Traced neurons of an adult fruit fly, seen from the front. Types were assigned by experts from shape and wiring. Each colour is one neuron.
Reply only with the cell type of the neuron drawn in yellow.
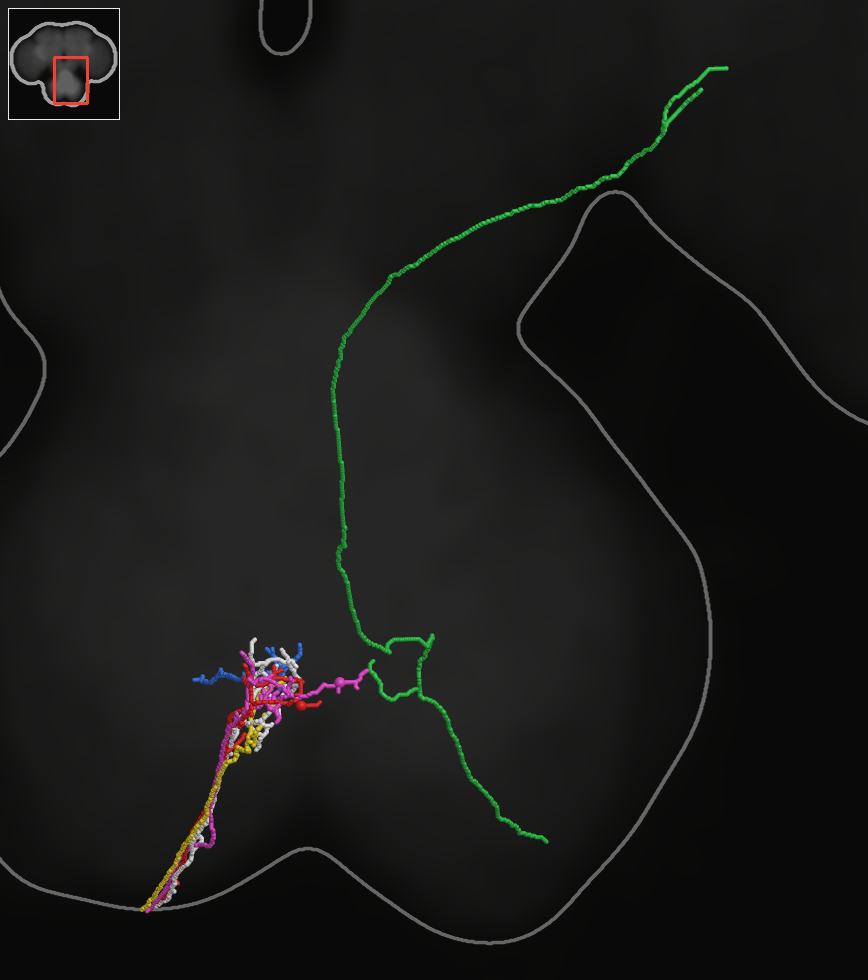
SNpp57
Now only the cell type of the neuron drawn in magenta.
SNpp56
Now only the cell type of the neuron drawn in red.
SNpp59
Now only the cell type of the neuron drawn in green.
SApp23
